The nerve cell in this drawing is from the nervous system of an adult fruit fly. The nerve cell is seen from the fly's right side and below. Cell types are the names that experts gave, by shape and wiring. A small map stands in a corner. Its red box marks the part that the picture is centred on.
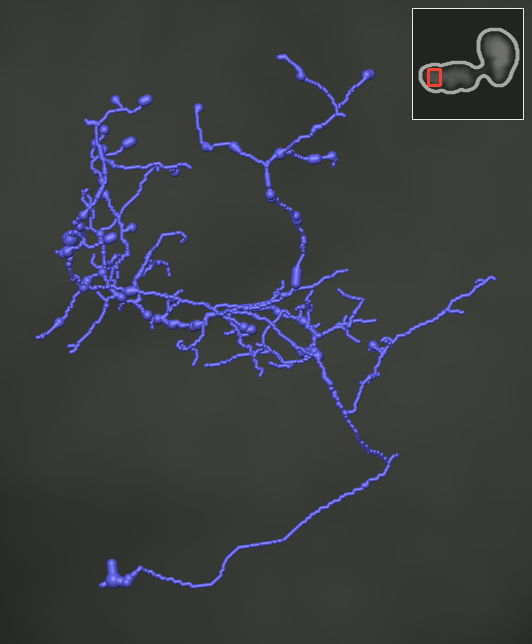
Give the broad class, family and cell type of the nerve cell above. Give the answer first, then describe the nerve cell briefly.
It is a nerve-cord intrinsic neuron. The family is hemilineage 14A. It is of cell type IN14A065. The cell body can be seen at the lower left of the picture. Dozens of branch ends can be seen.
